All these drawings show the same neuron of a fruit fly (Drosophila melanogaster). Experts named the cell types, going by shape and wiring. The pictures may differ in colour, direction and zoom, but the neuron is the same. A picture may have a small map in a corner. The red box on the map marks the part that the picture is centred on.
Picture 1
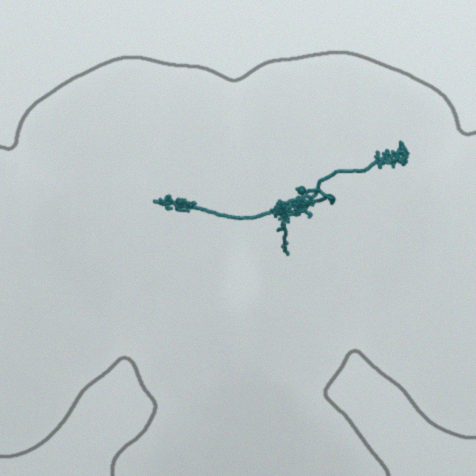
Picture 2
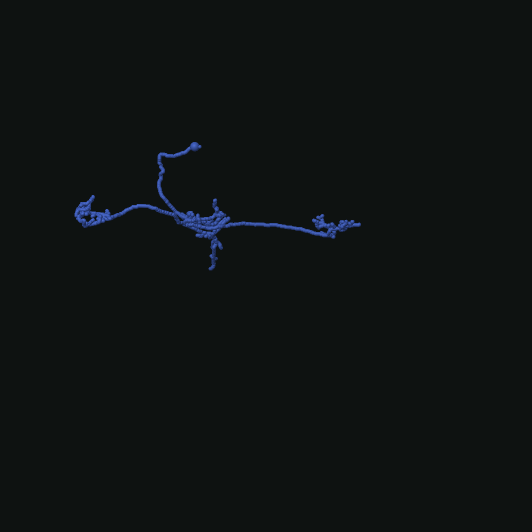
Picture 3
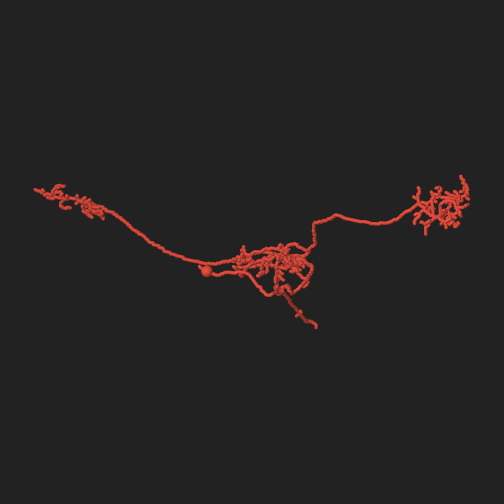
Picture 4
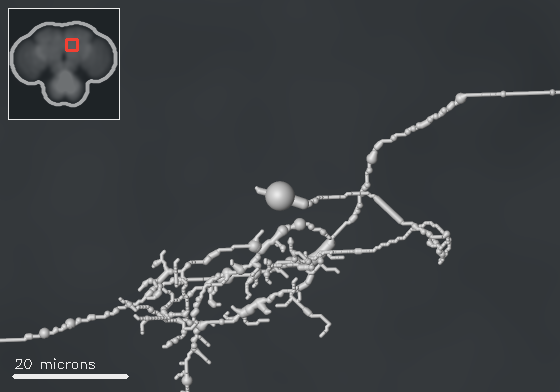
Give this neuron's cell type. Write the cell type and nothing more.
LAL088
